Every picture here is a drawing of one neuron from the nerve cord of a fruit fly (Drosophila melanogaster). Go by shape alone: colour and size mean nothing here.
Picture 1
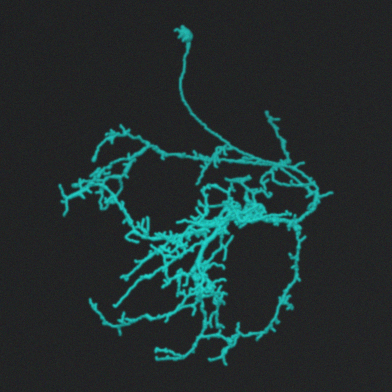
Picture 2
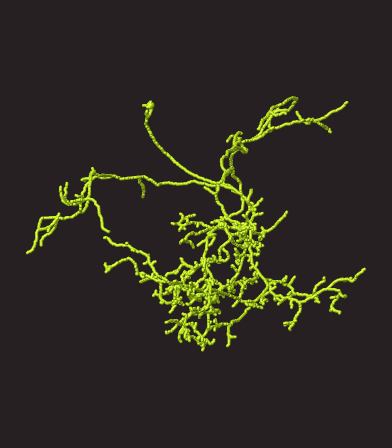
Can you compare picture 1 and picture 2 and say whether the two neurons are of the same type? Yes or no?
no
